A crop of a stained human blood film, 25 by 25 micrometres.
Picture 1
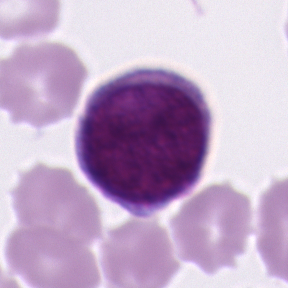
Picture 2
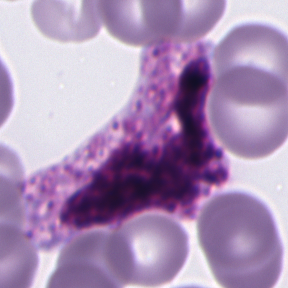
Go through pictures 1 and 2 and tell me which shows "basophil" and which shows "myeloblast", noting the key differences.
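First picture's the myeloblast, second's the basophil. The plainest difference is granules: the myeloblast's cytoplasm has none, while small dark purple granules are scattered through the basophil's. The cytoplasm differs too: in the myeloblast it's only a very thin rim around the nucleus, while the basophil's is pale pinkish-lilac and sits mostly on the upper-left side of its nucleus.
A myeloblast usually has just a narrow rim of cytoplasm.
Neither nucleus shows any nucleoli.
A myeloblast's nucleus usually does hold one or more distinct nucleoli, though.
The myeloblast's nucleus is round in outline and about 11 micrometres across; in the basophil the chromatin stains dark purple and looks dense. The basophil's outline is irregular and angular rather than round, and red cells lie against its right side. One more thing on the myeloblast: no vacuoles, and a small pale bulge of cytoplasm projecting from the bottom edge.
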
